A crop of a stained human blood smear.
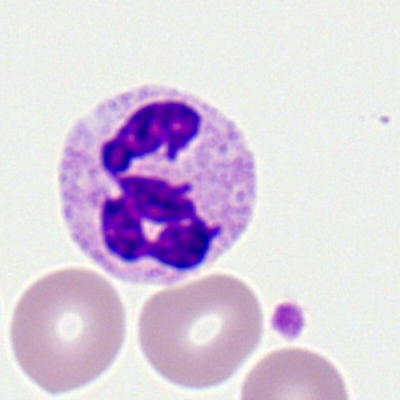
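Segmented neutrophil, the cell in the middle of this stained blood smear. Its nucleus seems split into separate lobes held together by thin strands, and I can find no nucleoli. The cytoplasm looks abundant, a pale pinkish-lilac. Its granules are so fine that the nucleus stays in view.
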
